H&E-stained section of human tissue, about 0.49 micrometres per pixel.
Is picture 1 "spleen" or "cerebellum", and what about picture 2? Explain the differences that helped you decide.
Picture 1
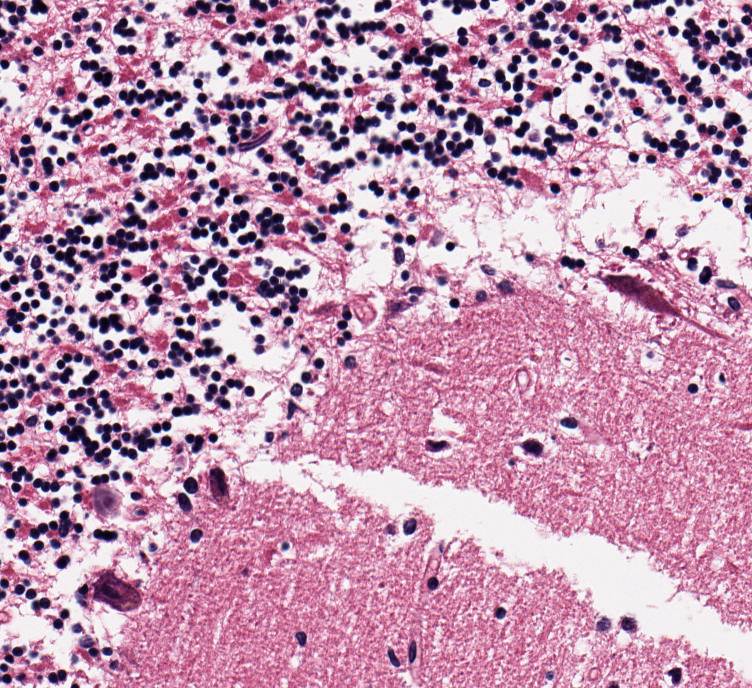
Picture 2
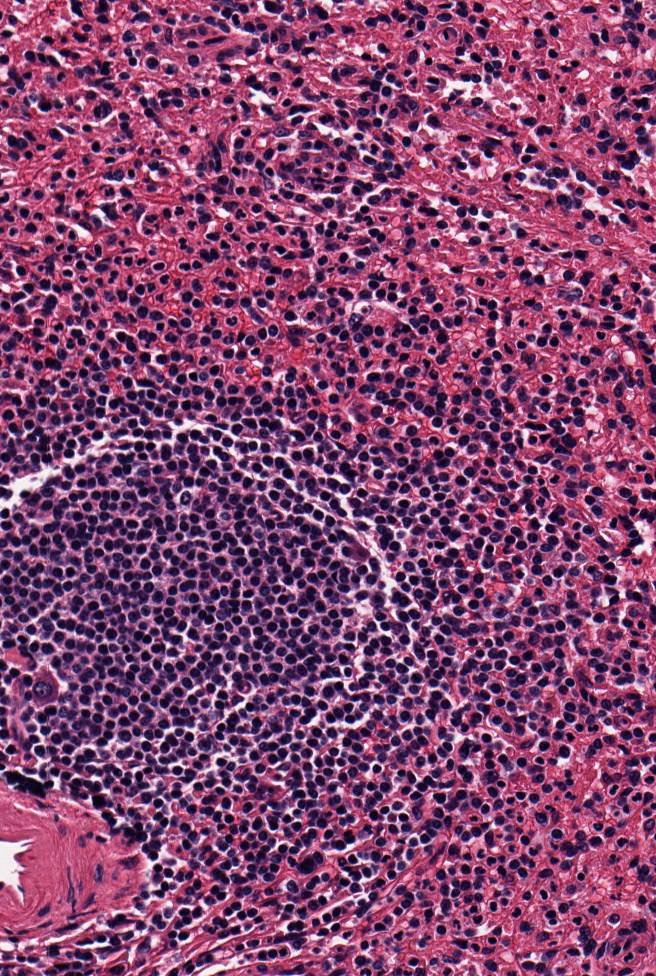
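That's the cerebellum in picture 1, and the spleen in picture 2. The cerebellum has a crowded upper-left layer of granule cells, small uniformly dark round nuclei with scant cytoplasm, and a pale, finely fibrillar pink neuropil with only scattered small nuclei lower right. The spleen has a dense, rounded aggregate of small lymphocytes in the lower left and centre, with looser round-nucleated cells in a strongly eosinophilic background above and to the right.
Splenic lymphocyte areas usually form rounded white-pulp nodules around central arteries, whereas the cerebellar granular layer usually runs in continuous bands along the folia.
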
